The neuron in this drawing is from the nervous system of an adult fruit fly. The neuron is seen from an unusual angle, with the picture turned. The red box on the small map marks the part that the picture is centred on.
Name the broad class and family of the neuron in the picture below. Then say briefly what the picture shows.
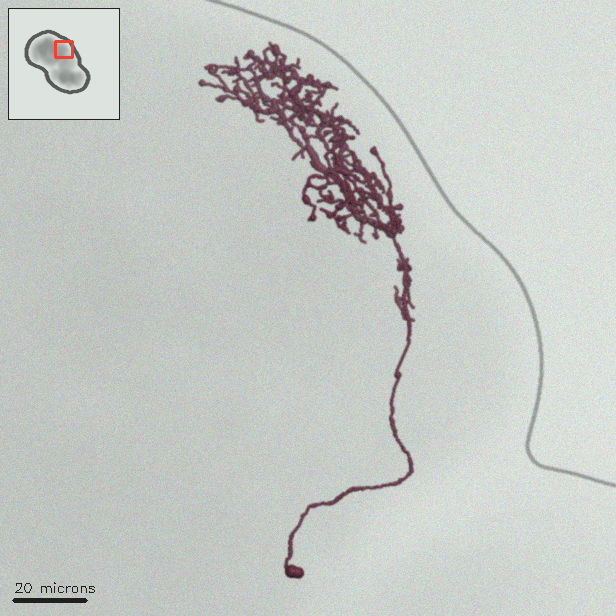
It is a central-brain intrinsic neuron. Its family is hemilineage SLPav3. Its cell body lies at the bottom of the picture. From top to bottom in the picture it spans about 150 microns. The picture shows dozens of branch ends.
